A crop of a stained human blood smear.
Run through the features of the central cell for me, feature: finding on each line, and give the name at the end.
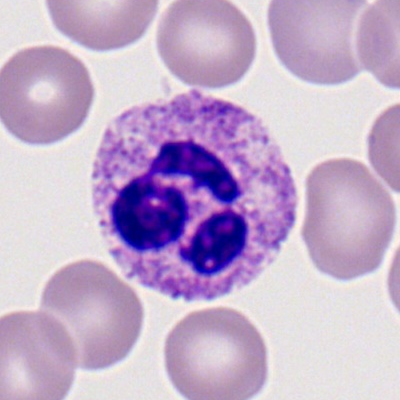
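Nucleus: divided into three separate lobes
Uppermost lobe: elongated and curved
Chromatin: dark purple, densely clumped
Cytoplasm: filled throughout with small lilac-purple granules
Name: segmented neutrophil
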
